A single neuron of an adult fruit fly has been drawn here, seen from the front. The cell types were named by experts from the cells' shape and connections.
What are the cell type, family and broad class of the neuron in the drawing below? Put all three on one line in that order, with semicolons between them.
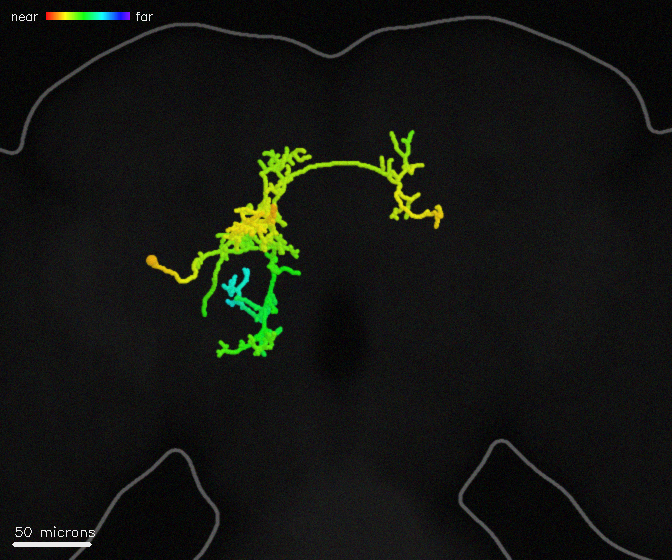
LAL114; hemilineage CREl1; central-brain intrinsic neuron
